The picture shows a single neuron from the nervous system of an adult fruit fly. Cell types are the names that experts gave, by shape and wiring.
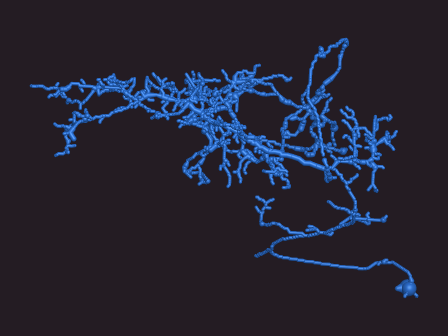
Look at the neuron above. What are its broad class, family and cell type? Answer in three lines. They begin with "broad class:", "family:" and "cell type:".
broad class: nerve-cord intrinsic neuron
family: hemilineage 02A
cell type: IN02A020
